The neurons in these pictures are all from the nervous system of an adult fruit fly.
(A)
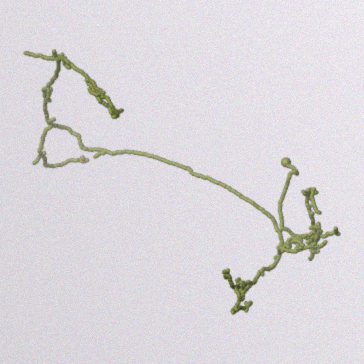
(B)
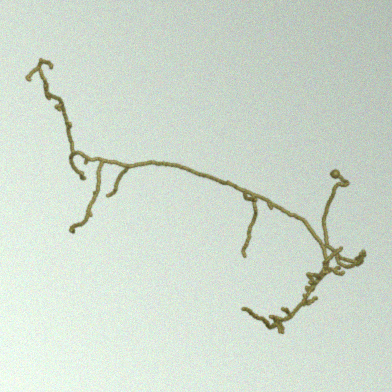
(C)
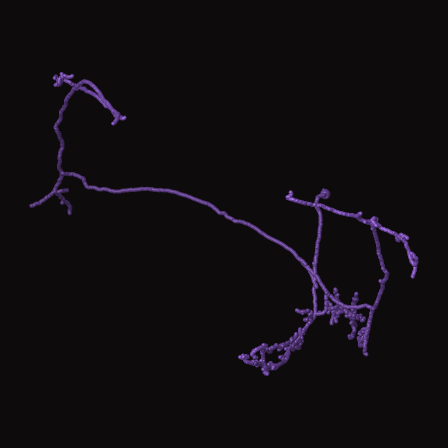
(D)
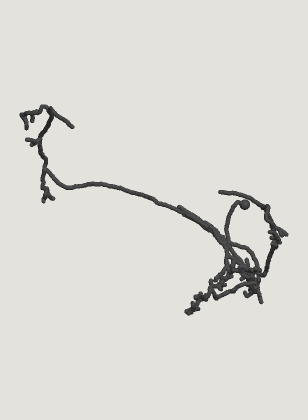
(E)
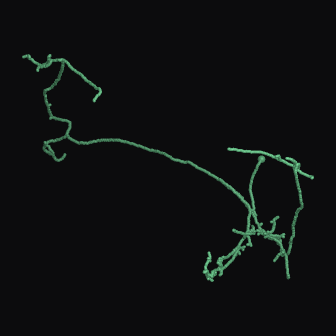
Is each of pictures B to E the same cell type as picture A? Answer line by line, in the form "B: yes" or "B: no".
B: no
C: no
D: no
E: no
